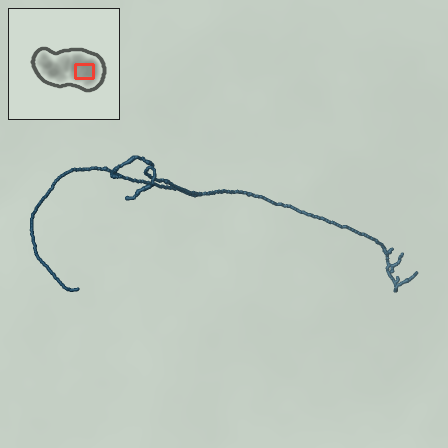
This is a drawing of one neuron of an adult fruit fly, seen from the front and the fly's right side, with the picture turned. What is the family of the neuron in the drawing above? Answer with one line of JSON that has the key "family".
{"family": "class olfactory"}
